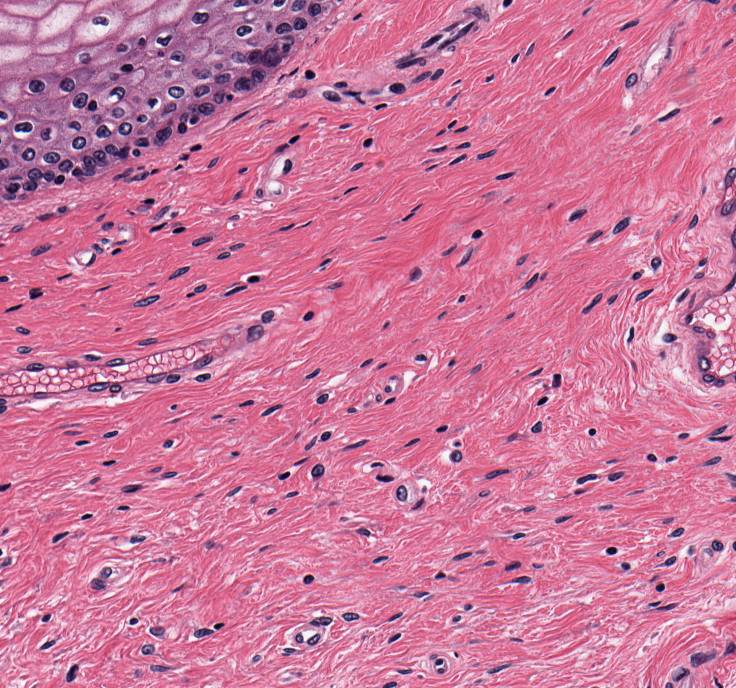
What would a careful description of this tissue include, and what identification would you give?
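First, distribution: epithelium occupies only the top-left corner; the rest is connective tissue stroma. Second, the epithelium is stratified, with many nucleated cell layers; upper cells toward the corner have pale, clear cytoplasm. Third, stroma: scattered spindle cells with elongated dark nuclei. Name: vagina.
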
